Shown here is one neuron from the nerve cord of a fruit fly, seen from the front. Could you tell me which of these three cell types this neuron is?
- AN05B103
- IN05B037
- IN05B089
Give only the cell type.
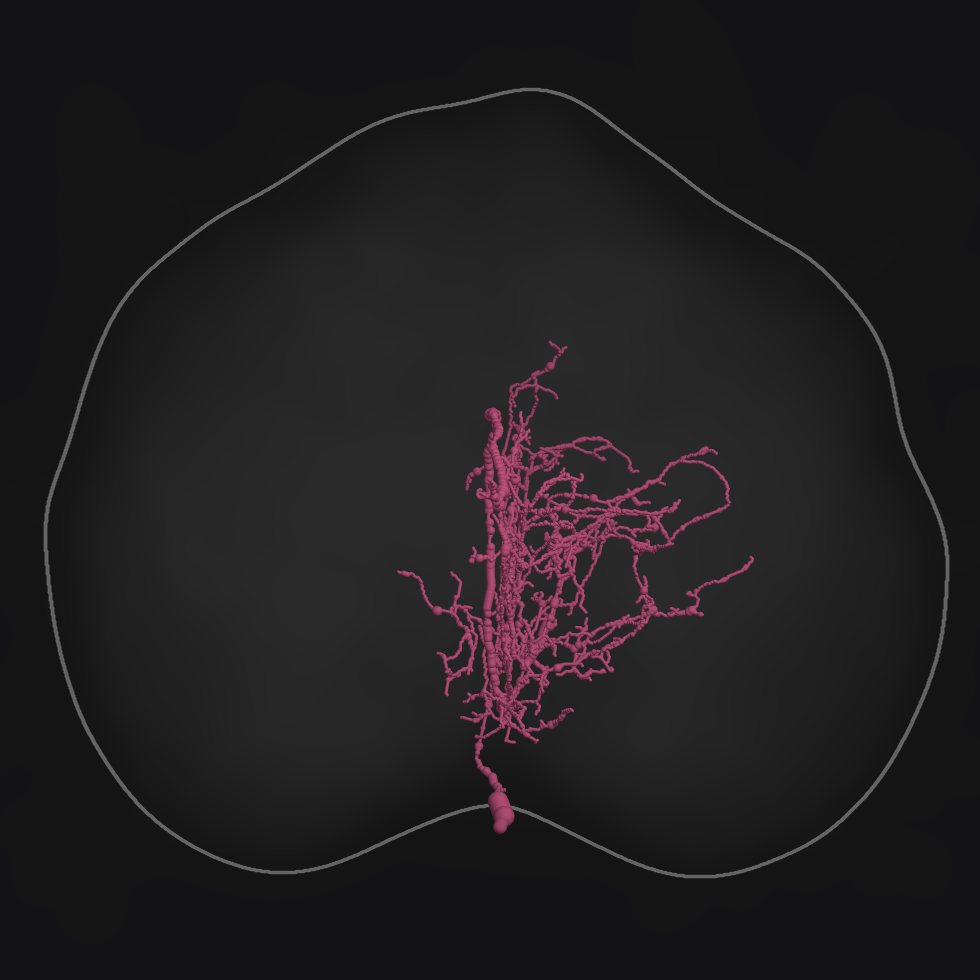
AN05B103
